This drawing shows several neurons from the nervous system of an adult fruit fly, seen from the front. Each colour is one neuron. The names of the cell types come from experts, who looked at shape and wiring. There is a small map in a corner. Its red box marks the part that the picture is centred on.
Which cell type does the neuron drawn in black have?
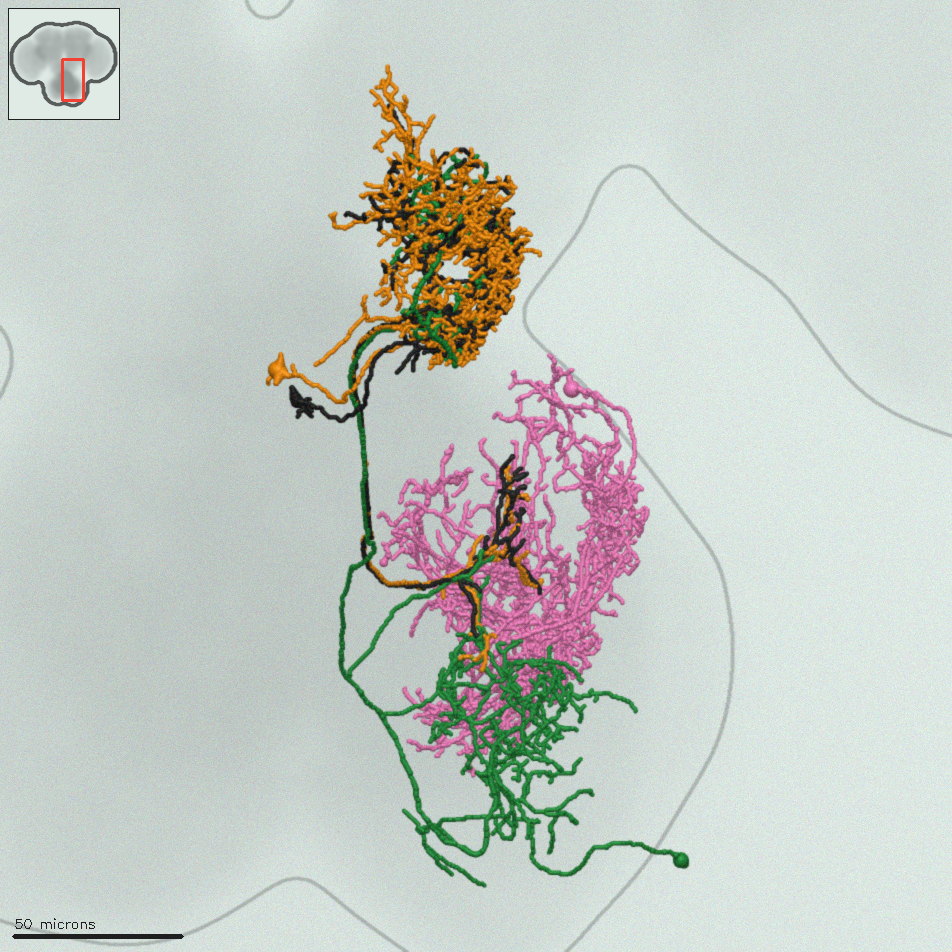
DNge174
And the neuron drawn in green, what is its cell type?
ANXXX255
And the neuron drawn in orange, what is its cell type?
DNge173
